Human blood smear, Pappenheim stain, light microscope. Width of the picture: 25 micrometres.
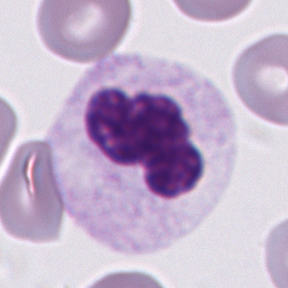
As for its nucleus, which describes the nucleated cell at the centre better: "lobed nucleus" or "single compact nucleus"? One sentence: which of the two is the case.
Into two or more lobes the nucleus of this cell is divided.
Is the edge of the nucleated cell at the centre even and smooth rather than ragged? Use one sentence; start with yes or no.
Yes, what bounds this cell is a smooth, even outline.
